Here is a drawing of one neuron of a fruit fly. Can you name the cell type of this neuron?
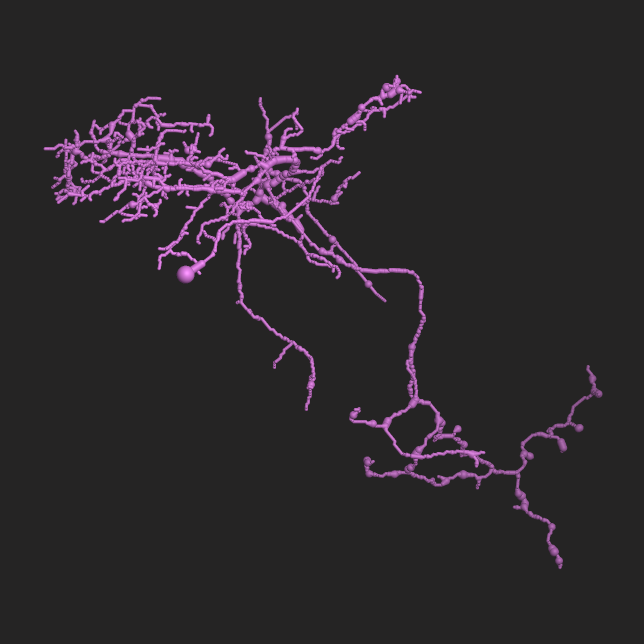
CB0356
